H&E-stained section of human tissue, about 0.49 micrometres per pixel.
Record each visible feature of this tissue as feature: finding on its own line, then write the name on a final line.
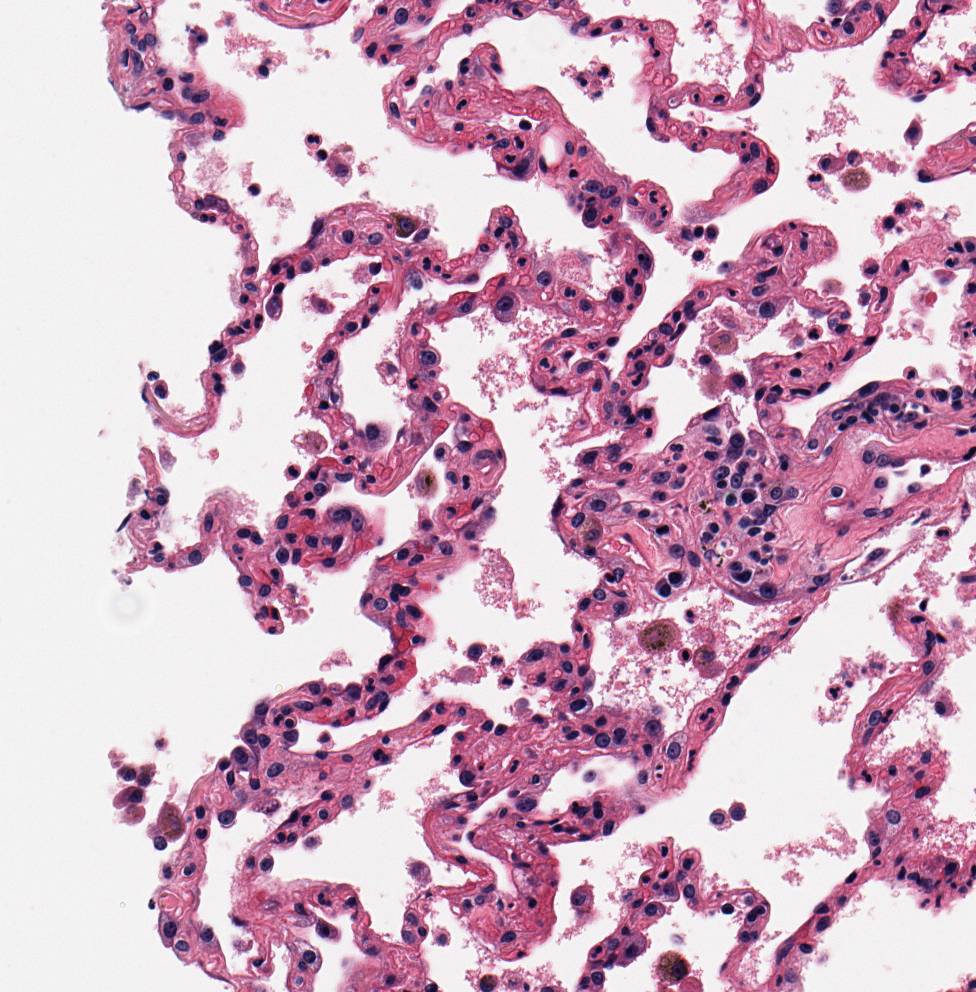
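Macrophages: golden-brown granular cytoplasm, free in spaces, scattered across field
Septum: widens into thicker focus right of centre; crowded nuclei, pink collagen
Spaces: many with loose wisps of pale pink granular material
Glands and cartilage: absent throughout
Name: lung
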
